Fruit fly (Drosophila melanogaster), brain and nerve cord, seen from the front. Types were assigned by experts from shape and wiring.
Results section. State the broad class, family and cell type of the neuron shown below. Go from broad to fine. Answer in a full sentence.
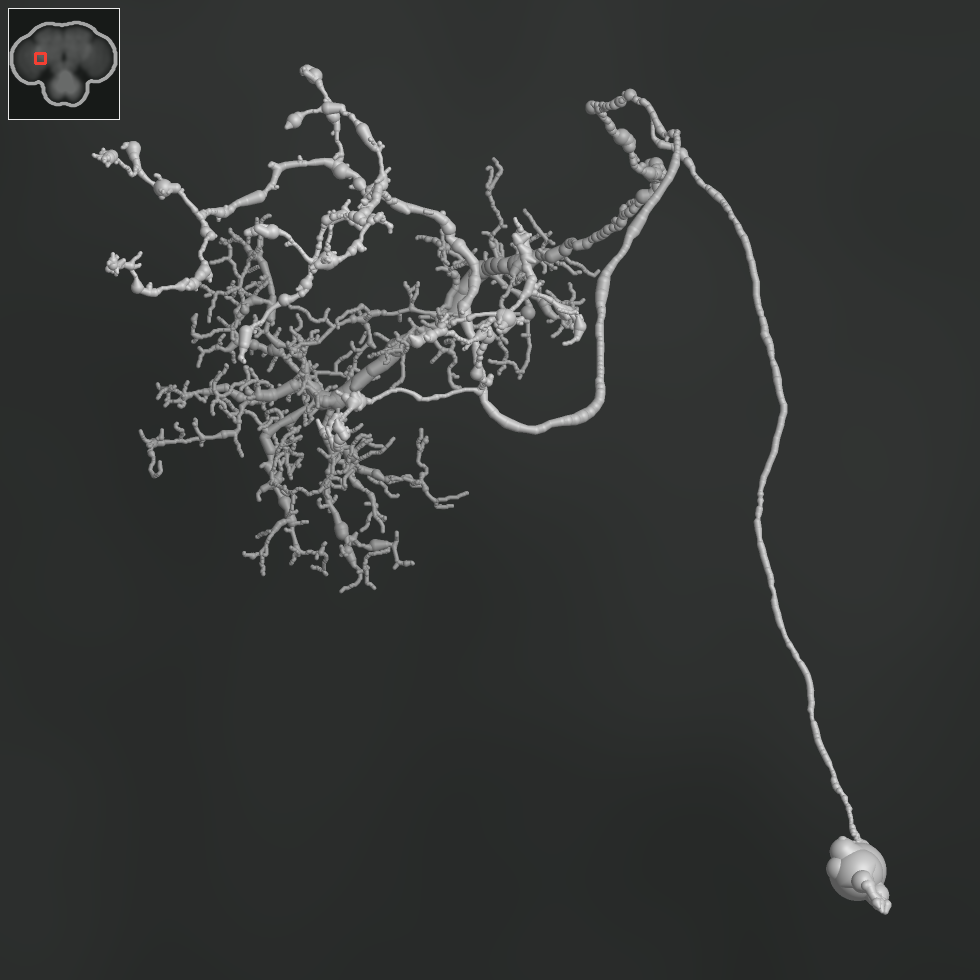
A visual projection neuron of hemilineage VPNv1, type LC17.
